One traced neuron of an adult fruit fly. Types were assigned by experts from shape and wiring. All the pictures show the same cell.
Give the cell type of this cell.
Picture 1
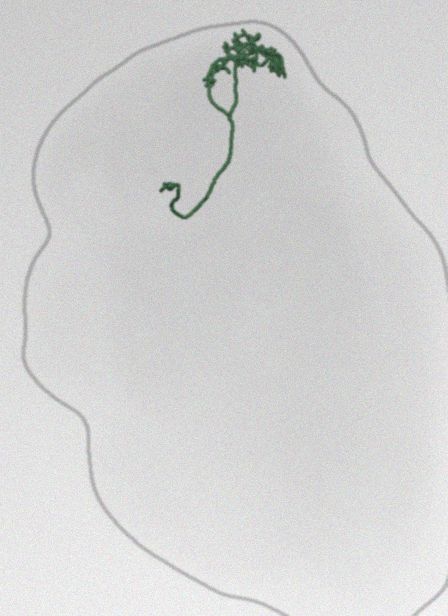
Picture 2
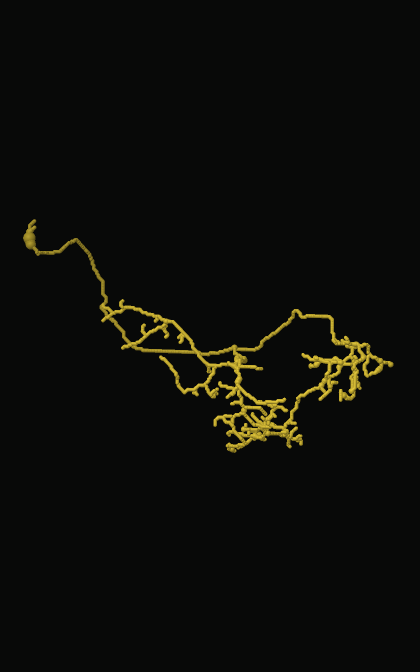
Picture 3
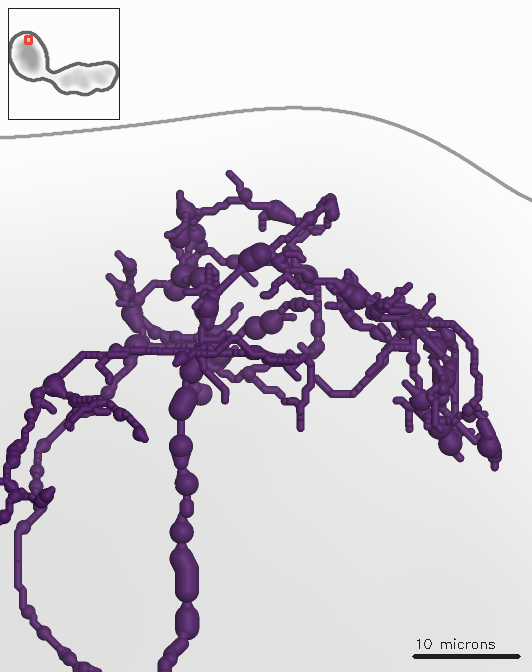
CB2948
